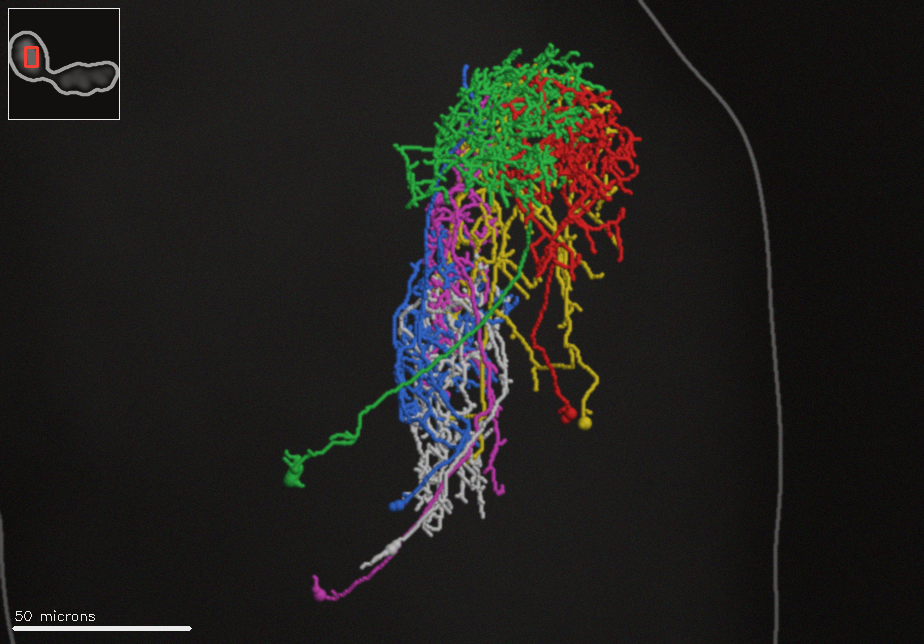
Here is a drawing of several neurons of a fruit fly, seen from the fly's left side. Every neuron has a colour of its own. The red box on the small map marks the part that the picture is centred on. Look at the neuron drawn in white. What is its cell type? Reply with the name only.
Li34b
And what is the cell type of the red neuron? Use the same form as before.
Li13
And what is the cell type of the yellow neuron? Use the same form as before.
Li19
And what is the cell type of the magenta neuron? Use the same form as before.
Li34a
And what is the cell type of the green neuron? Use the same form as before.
Li20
